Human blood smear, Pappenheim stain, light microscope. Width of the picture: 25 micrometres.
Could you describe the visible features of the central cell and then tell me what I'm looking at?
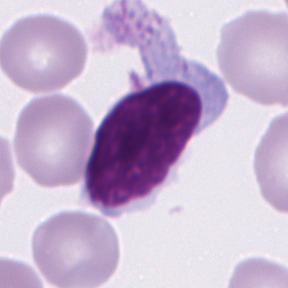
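Start with the nucleus: a smooth oval, with no notch or lobes, its long axis running from lower left to upper right. No nucleoli can be seen in it. The cytoplasm is scant and pale blue. This central cell is a large granular lymphocyte.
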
